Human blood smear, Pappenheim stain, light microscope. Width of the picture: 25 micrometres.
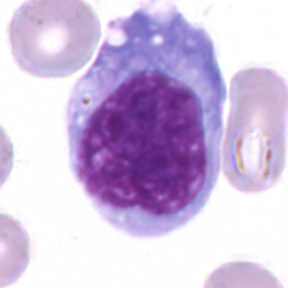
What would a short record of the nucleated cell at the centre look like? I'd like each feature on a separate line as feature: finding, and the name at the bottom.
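Outline: irregular, with a bumpy margin along the top
Nucleus: down in the lower part of the cell, about 12 micrometres across
Cytoplasm: a wider band above the nucleus, pale blue, going deeper blue toward the upper edge
Vacuoles: a few small clear ones near the top of the cell
Name: plasma cell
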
